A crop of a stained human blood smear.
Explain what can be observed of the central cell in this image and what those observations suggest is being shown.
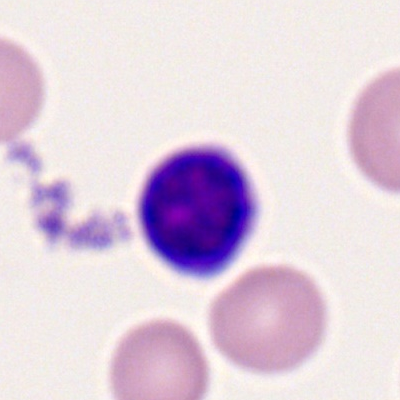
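Beginning with the outline, the cell is roughly round. The nucleus occupies nearly all of it, so the cytoplasm amounts at most to a very thin rim. Its chromatin is dense and dark purple-blue. In the cytoplasm, no granules can be seen. It is a lymphocyte.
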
